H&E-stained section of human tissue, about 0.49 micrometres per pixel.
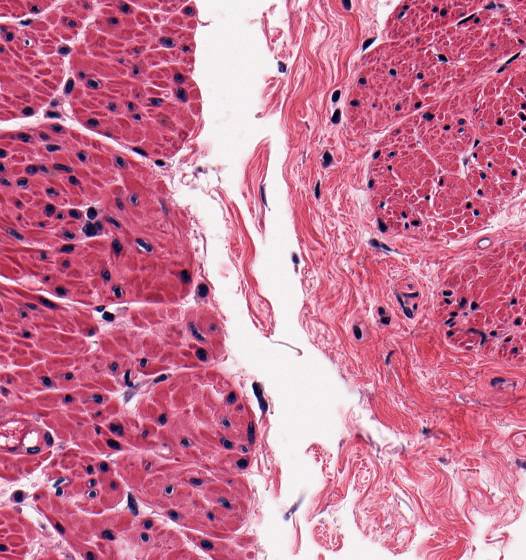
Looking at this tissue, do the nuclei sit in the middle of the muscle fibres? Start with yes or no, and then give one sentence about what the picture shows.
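Yes. The dark oval nuclei lie mostly in the centre of the muscle fibres.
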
